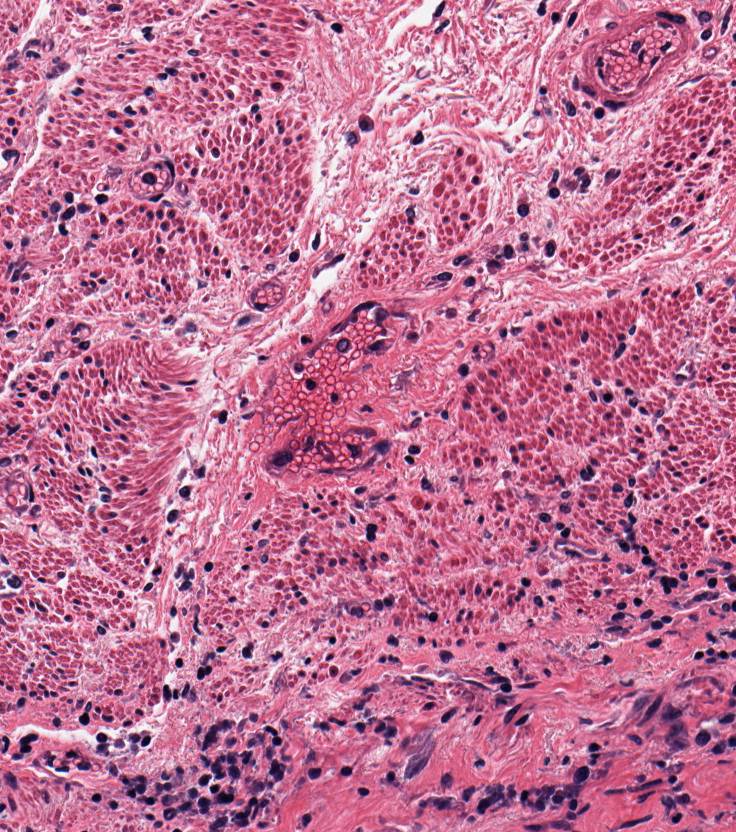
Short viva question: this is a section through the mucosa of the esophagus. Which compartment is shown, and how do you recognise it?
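That's smooth muscle. You get mostly compact pink bundles with thin, paler connective tissue strands between them, and no epithelium or glands.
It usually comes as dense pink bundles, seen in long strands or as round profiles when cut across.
Small dark nuclei sit among the rounded profiles, and on the left, halfway down, a lengthwise bundle shows streaming elongated fibres.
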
